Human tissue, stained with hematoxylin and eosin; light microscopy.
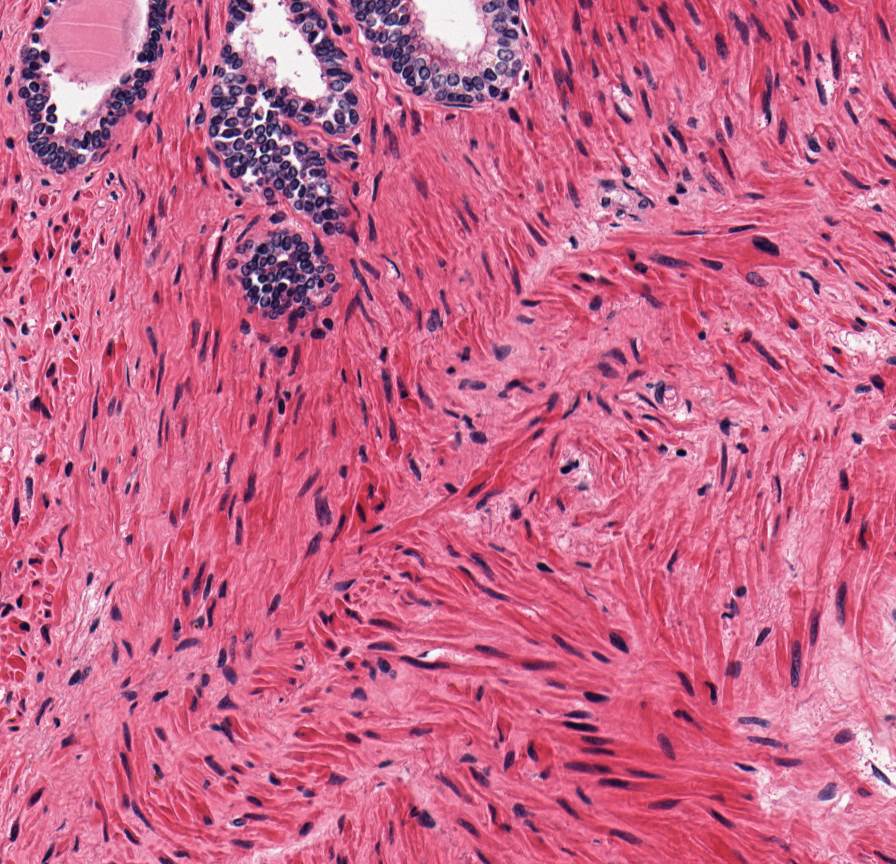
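Prostate. Look at the glands: their crowded lining cells have small, round, dark-staining nuclei, and the gland at the top centre has a largely empty white lumen. Most of the field is smooth muscle, with pink cytoplasm and elongated, blunt-ended nuclei. Notice how the bundles run in several directions and interlace, most clearly in the lower half.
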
